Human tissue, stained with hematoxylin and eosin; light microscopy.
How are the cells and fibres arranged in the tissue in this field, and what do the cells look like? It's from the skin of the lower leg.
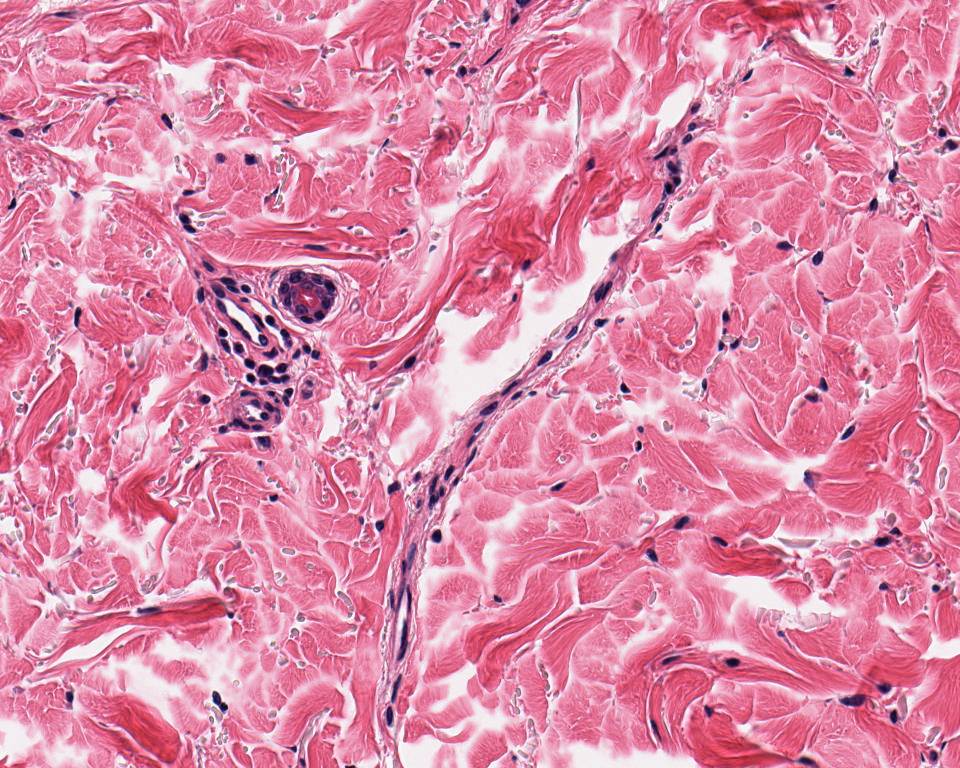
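Deep pink fibre bundles, cut in many different directions, fill the whole field. Most nuclei are small, dark blue and oval to elongated. A thin-walled channel lined by flattened elongated nuclei runs diagonally from right of centre down to the bottom centre. Upper left of centre sits a small round thick-walled vessel with a narrow lumen.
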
